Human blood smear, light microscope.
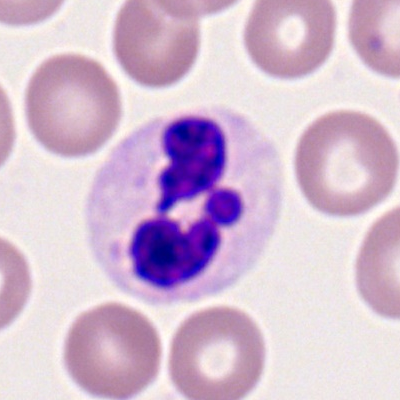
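Segmented neutrophil, central cell of a stained blood smear. The nucleus is divided into several separate lobes, and a thin strand of nuclear material joins the upper lobe to the lower part of the nucleus. Chromatin is dark purple and coarsely clumped. The cytoplasm contains only fine, faint granules; no large coarse granules are present.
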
